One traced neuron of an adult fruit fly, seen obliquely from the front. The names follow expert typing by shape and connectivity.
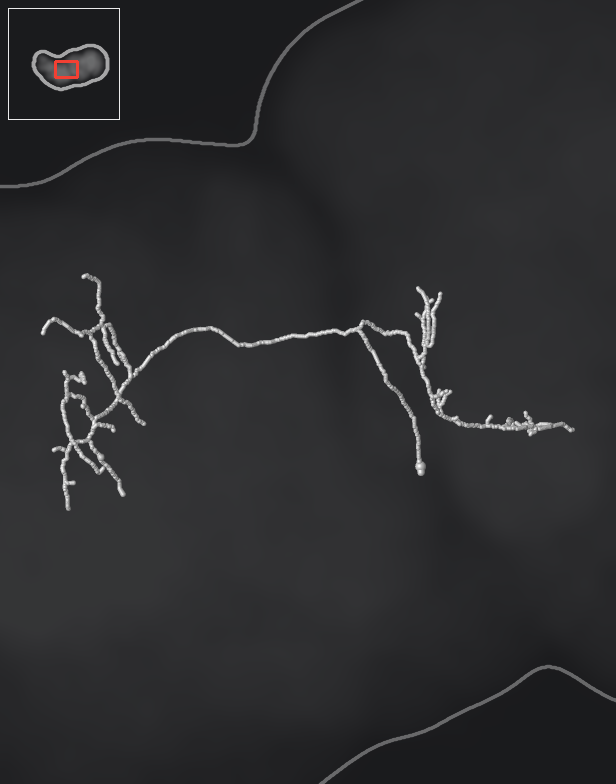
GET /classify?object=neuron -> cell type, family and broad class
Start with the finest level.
LPT111; LPT; visual centrifugal neuron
